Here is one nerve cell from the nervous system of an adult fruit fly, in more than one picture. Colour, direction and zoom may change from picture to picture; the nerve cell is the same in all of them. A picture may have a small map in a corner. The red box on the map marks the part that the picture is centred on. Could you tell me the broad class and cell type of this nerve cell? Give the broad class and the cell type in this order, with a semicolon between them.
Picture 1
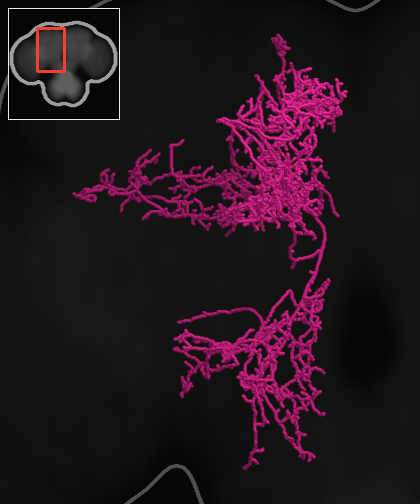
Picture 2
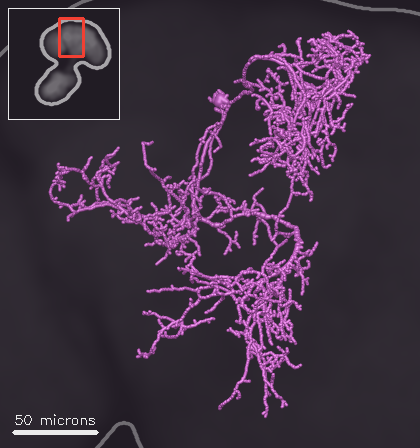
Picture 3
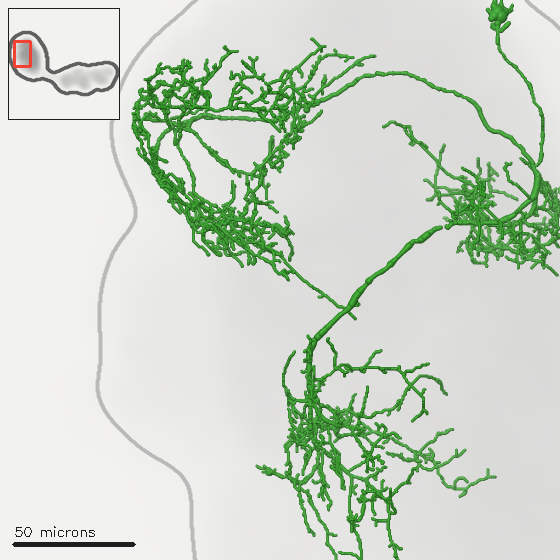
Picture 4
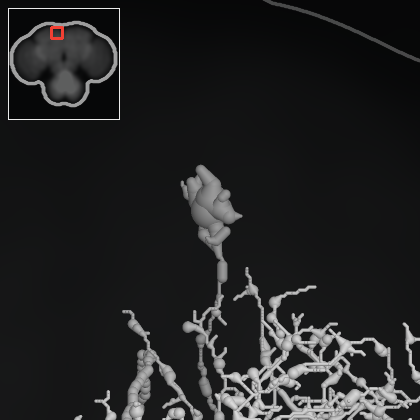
central-brain intrinsic neuron; CRE074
